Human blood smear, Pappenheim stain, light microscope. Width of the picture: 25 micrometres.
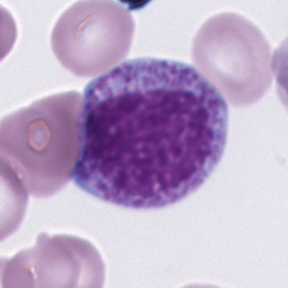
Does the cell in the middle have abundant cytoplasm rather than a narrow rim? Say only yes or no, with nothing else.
No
